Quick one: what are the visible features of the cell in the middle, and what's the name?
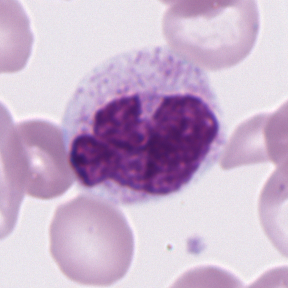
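An irregular, folded nucleus has a small lobe jutting out on its left side. From its upper edge, a deep cleft cuts into the nucleus. The cytoplasm is pale grey-blue, its widest band lying above the nucleus. It is a segmented neutrophil.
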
